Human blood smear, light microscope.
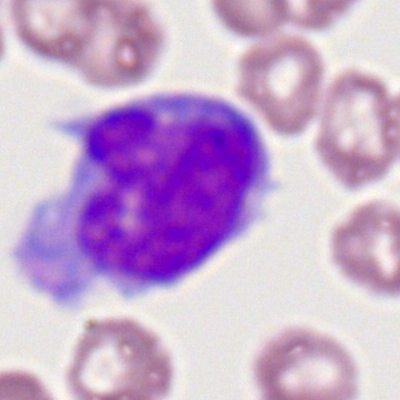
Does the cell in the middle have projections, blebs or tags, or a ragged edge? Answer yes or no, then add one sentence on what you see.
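Yes. The cell outline is irregular, with ragged edges rather than a smooth round border.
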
